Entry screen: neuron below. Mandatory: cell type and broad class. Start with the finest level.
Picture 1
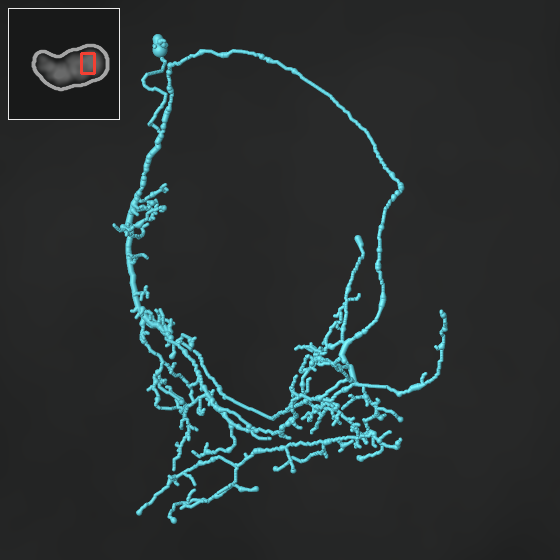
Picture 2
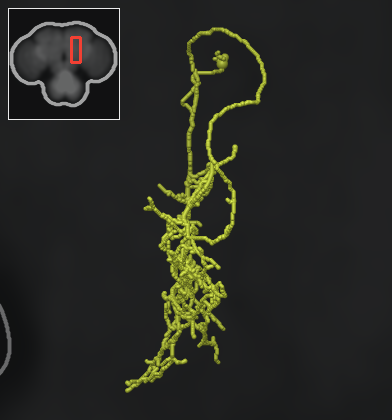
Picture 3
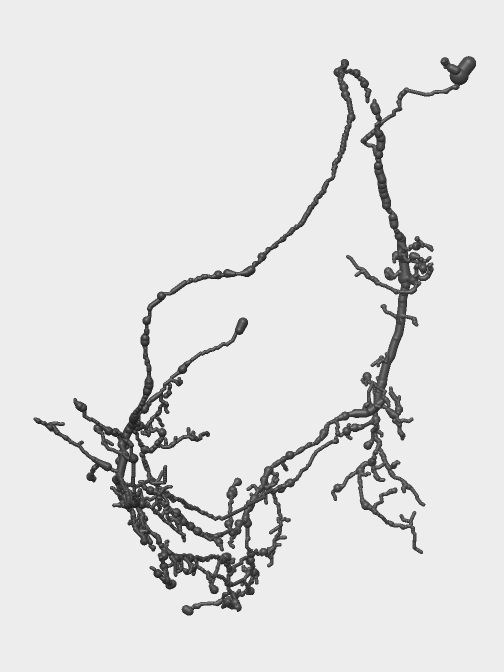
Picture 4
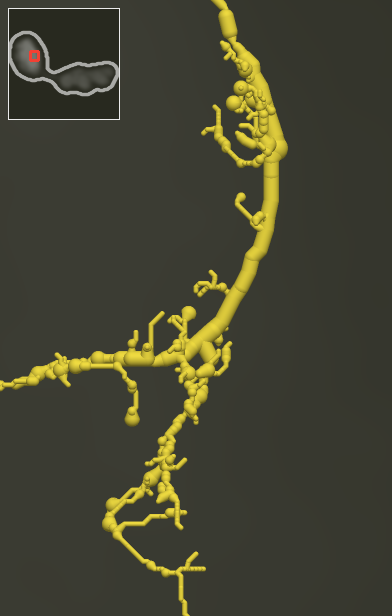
PS291; central-brain intrinsic neuron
